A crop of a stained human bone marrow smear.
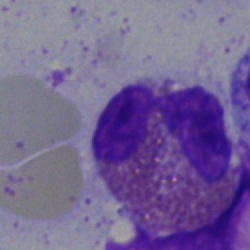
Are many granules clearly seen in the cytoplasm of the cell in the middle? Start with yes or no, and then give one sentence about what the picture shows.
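Yes. The granular cytoplasm has a dull pinkish-mauve colour.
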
